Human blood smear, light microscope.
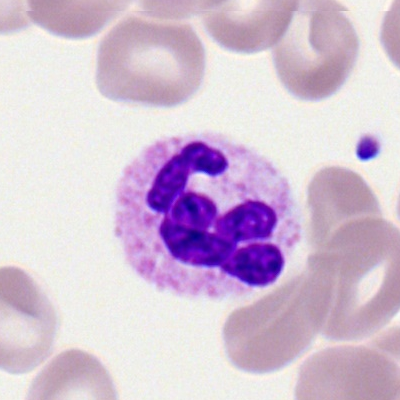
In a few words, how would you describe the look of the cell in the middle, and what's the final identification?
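Several separate lobes make up the nucleus. The chromatin is dark purple and densely clumped. The cytoplasm is abundant and pale pink, with small pinkish granules scattered evenly through it. This is a segmented neutrophil.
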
